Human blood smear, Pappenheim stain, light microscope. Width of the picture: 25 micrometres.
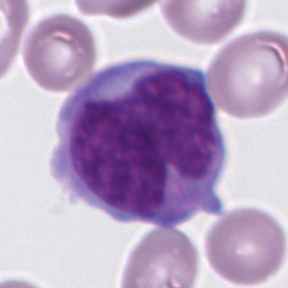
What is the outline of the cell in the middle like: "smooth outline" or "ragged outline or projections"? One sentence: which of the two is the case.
In outline, this cell is rough rather than smooth and even.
